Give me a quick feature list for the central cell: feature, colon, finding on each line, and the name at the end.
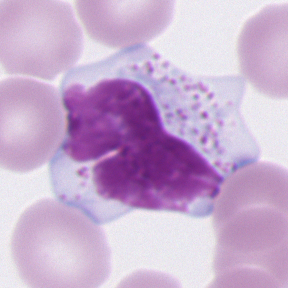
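Nucleus: irregular and folded, a pale cleft running in from lower left
Position: nucleus lies toward the left and lower part
Cytoplasm: wider band on the upper right
Granules: small, reddish-purple, scattered
Spread: granules most numerous at upper right
Name: large granular lymphocyte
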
